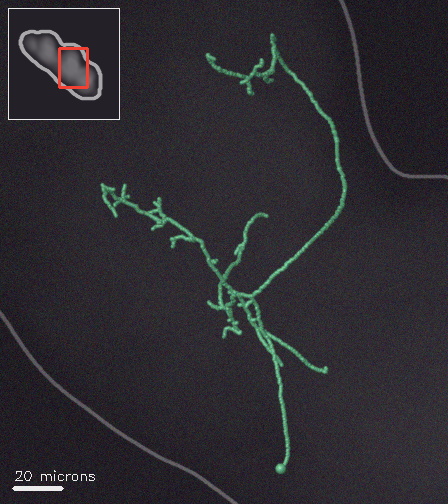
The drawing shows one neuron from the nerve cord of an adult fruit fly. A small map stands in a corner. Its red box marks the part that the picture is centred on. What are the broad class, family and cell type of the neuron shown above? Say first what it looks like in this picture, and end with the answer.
From top to bottom in the picture it spans about 180 microns. In this view it is taller than it is wide. This is a nerve-cord intrinsic neuron. The family is hemilineage 01A. The cell type is IN01A070.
